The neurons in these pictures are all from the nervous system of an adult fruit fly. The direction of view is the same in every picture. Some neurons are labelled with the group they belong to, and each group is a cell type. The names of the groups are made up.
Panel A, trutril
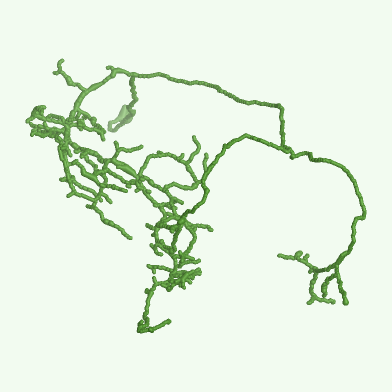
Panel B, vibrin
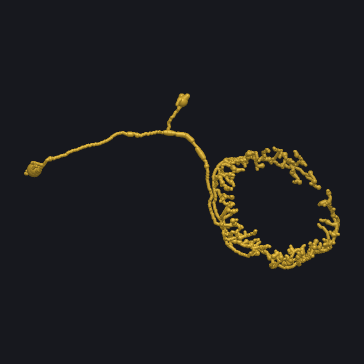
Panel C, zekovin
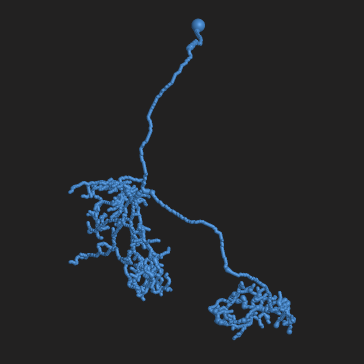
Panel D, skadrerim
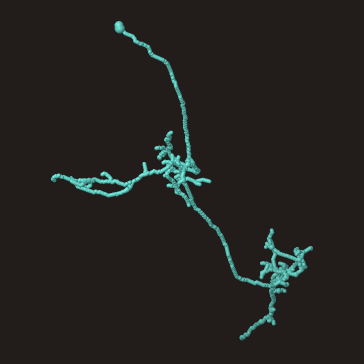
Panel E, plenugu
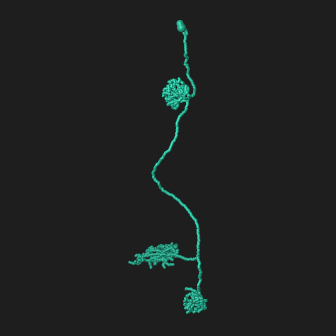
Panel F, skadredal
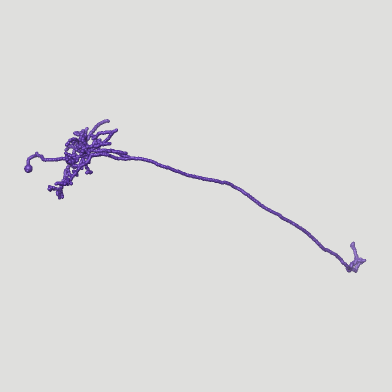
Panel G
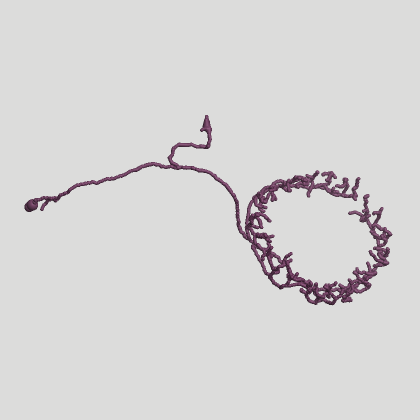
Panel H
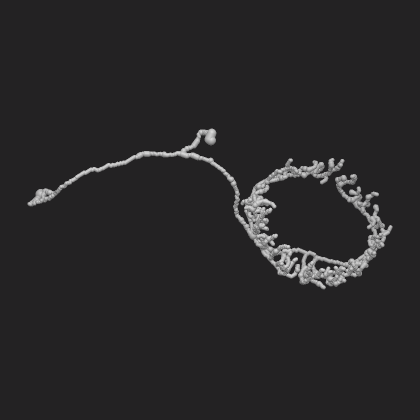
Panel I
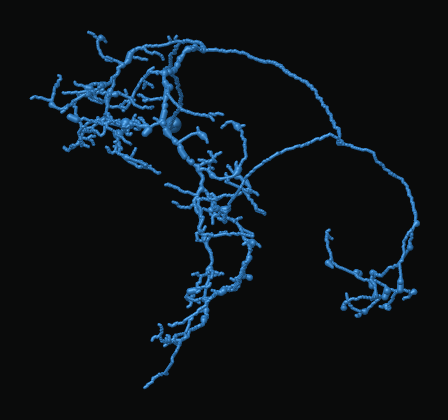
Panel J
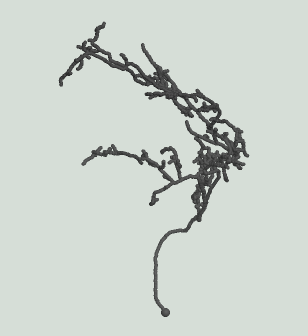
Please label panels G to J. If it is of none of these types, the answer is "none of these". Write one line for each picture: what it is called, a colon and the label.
G: vibrin
H: vibrin
I: trutril
J: none of these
